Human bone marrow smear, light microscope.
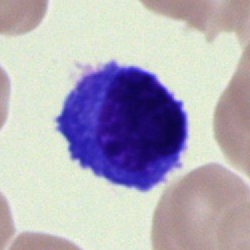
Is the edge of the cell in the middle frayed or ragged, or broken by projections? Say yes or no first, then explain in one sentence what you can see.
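Yes. A few small fine projections stick out from the upper left edge.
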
